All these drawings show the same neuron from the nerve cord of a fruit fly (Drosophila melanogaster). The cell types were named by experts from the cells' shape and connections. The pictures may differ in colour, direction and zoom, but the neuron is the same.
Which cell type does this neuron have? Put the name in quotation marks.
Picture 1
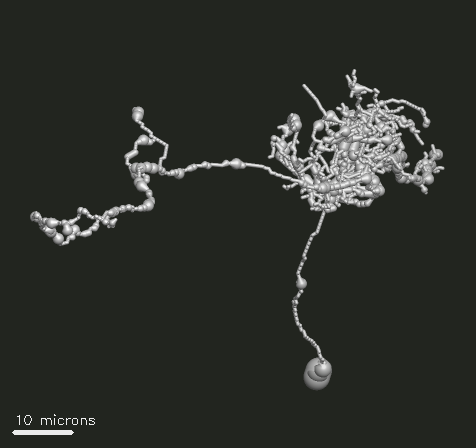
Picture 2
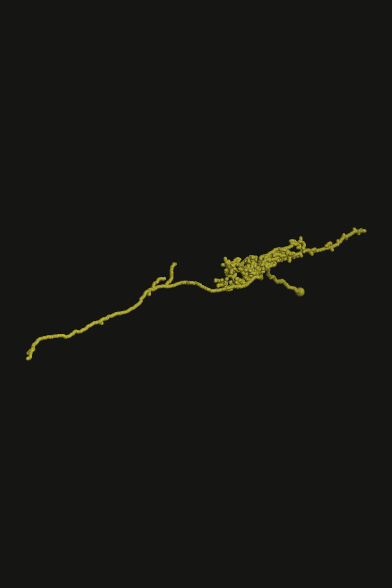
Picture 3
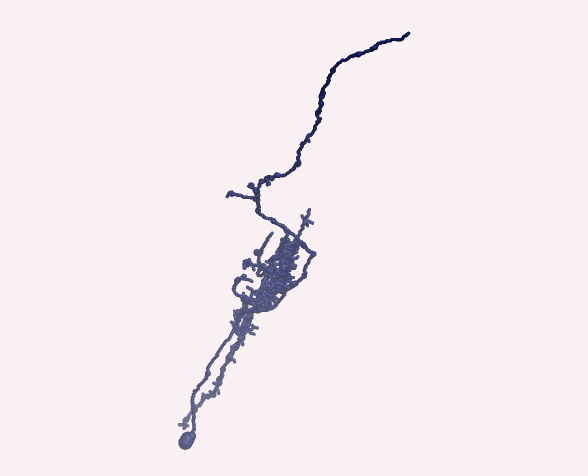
"IN10B033"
